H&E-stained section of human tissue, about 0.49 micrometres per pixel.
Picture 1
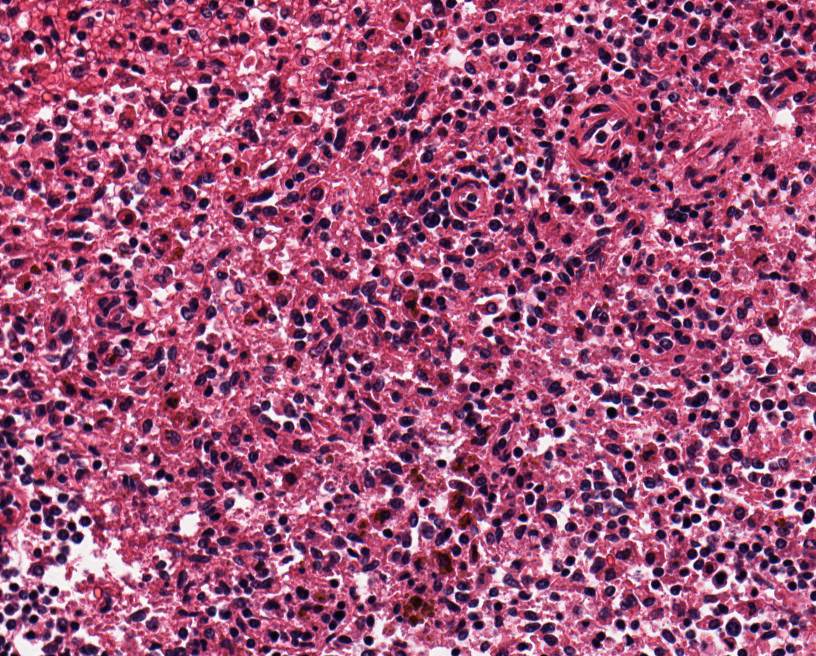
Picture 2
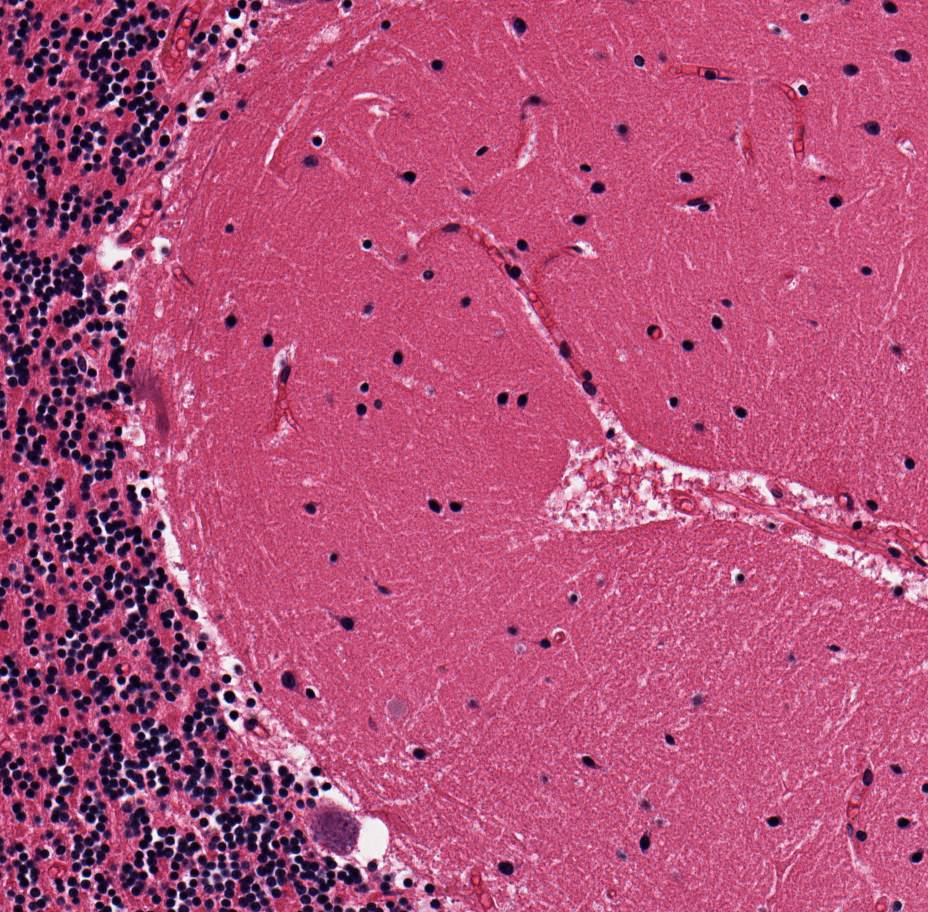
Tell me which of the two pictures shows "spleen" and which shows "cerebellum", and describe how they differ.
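So, sorting them first: spleen is picture 1, and cerebellum is picture 2. In picture 1 the whole field looks diffusely and densely cellular, and I find no glands or epithelium anywhere, nor any fat cells. The most numerous nucleated cells there are small ones with round, dark, compact nuclei and scant cytoplasm. Brown granular pigment sits inside scattered larger cells, mostly clustered in the lower centre. Turning to picture 2, I see that the left part is a dense layer crowded with uniform, round, darkly stained small nuclei showing scant visible cytoplasm. Most of that field, to the right, is pink fibrillary neuropil with only sparse, scattered small nuclei, and thin capillaries with elongated nuclei cross it in several places.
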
